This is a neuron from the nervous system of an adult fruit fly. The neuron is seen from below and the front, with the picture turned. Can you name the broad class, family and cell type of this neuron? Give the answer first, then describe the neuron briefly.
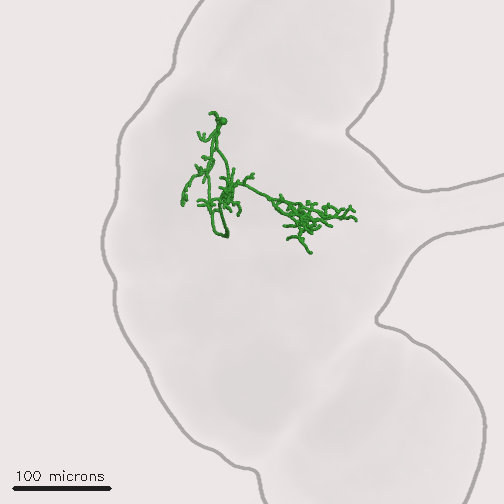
It is a central-brain intrinsic neuron. Its family is hemilineage ALlv1. Its cell type is VP2+Z_lvPN. It lies in the brain. Its cell body lies at the top of the picture. From left to right in the picture it spans about 180 microns.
